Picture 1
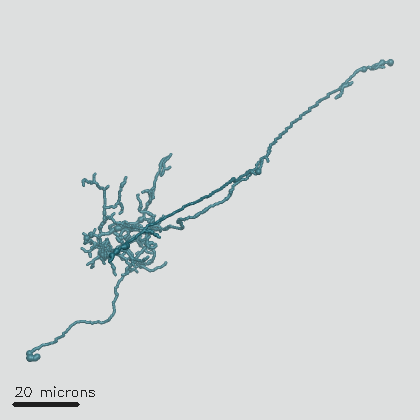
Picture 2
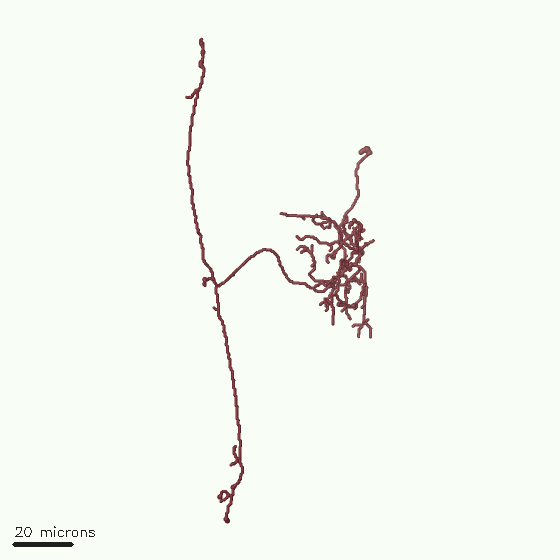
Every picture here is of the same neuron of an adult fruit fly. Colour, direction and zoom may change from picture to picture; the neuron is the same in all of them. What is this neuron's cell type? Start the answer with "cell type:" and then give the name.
cell type: IN10B058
